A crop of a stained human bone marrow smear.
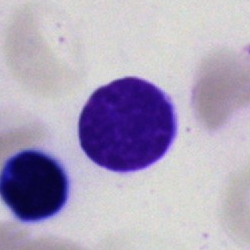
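Lymphocyte at the centre of a stained human bone marrow smear, with a round, smooth outline and purple chromatin of fine, faintly mottled texture. No granules or vacuoles are visible in the cell.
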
